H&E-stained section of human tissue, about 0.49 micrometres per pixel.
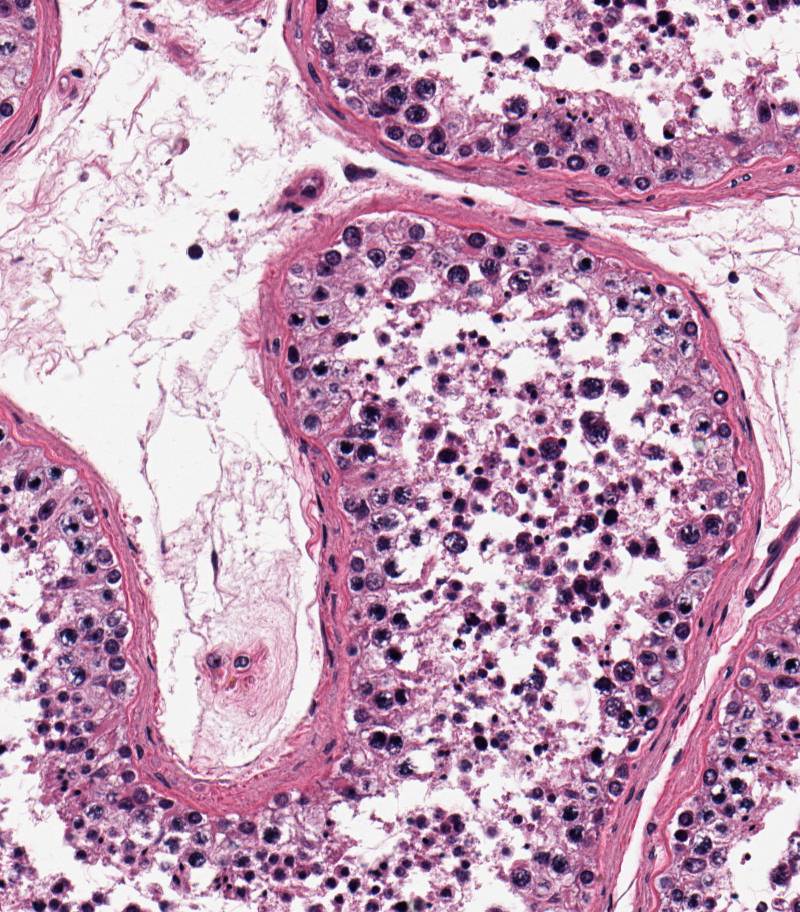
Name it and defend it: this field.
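Seminiferous tubule. Field: rounded tubule cross-sections, one large tubule central, parts of others at the edges.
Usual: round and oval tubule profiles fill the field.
Lining: stratified epithelium several cells deep, from wall towards centre.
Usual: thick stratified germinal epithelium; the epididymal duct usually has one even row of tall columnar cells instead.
Many lining cells large and round, with round nuclei of coarse, clumped dark chromatin.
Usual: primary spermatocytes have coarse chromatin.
Centre of the large tubule: loosely scattered detached cells, many with small, dense, dark nuclei.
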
